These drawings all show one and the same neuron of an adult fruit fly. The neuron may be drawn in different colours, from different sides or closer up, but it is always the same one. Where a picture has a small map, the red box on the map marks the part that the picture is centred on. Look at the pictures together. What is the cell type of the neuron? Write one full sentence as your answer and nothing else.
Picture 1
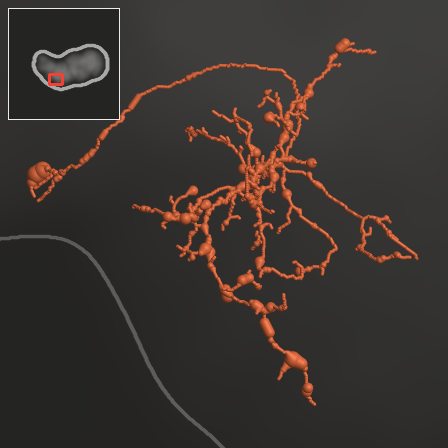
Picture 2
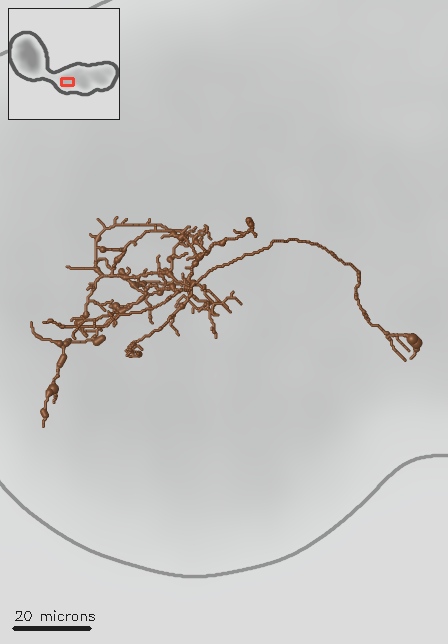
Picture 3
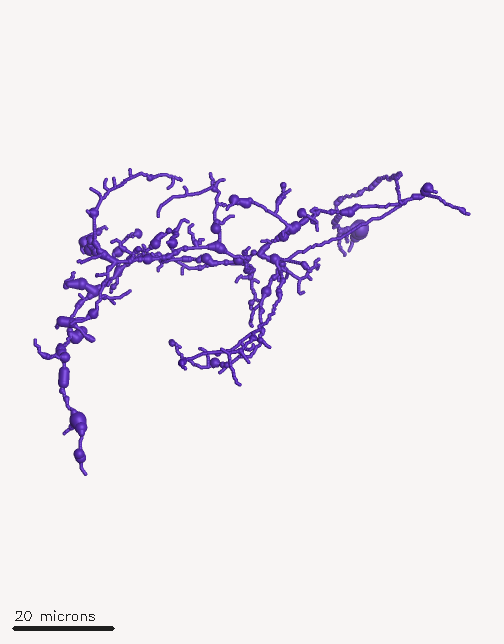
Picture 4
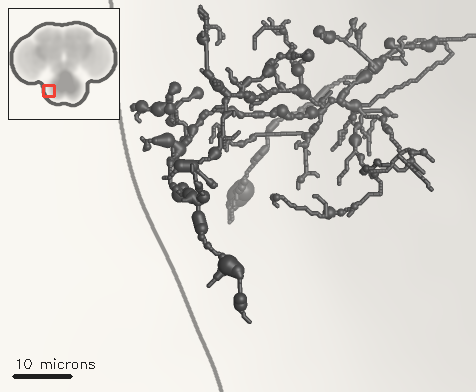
On the level of cell type, this neuron is IN21A078.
